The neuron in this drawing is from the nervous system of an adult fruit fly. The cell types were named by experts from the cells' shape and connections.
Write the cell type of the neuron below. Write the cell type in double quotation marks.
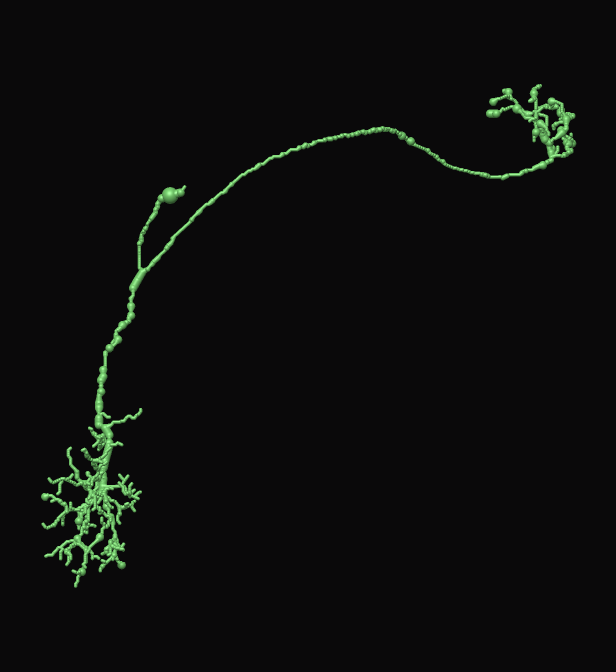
"LC10c-1"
